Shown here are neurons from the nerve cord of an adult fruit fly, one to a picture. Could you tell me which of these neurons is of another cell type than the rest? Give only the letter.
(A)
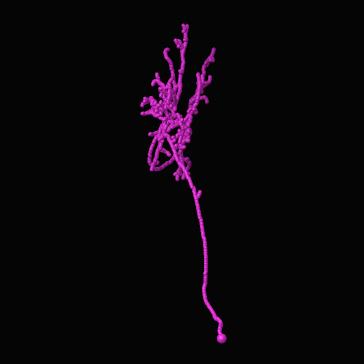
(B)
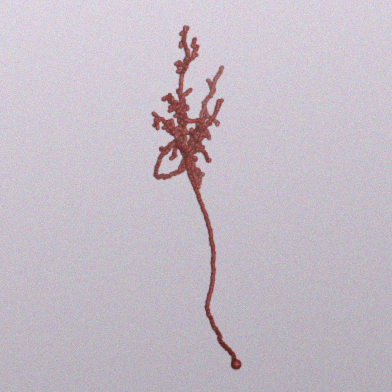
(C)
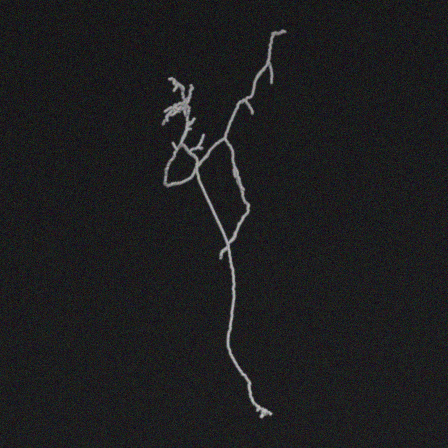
C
